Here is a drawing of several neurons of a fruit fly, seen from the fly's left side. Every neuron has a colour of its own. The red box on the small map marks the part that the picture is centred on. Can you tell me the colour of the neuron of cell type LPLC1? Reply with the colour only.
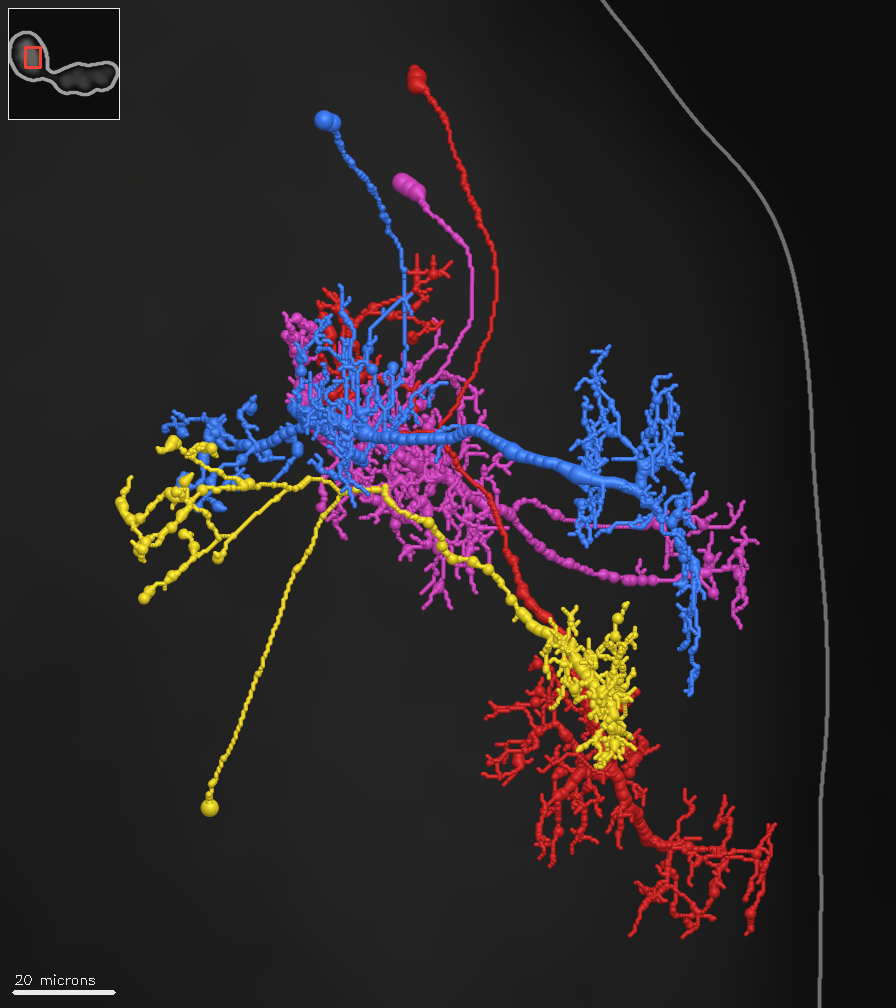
magenta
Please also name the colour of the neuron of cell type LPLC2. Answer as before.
blue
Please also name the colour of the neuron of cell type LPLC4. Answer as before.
red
